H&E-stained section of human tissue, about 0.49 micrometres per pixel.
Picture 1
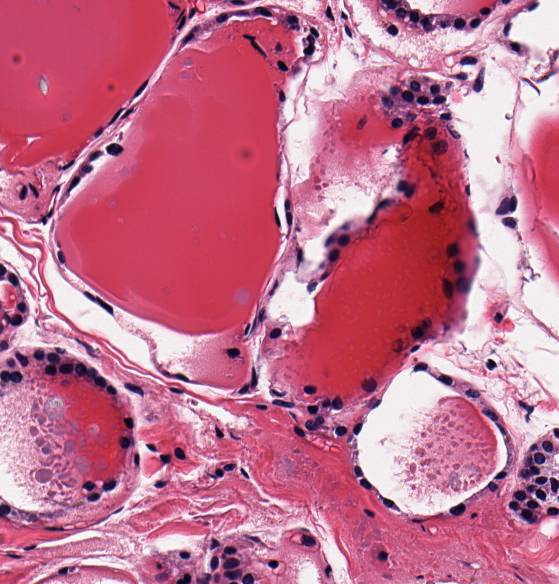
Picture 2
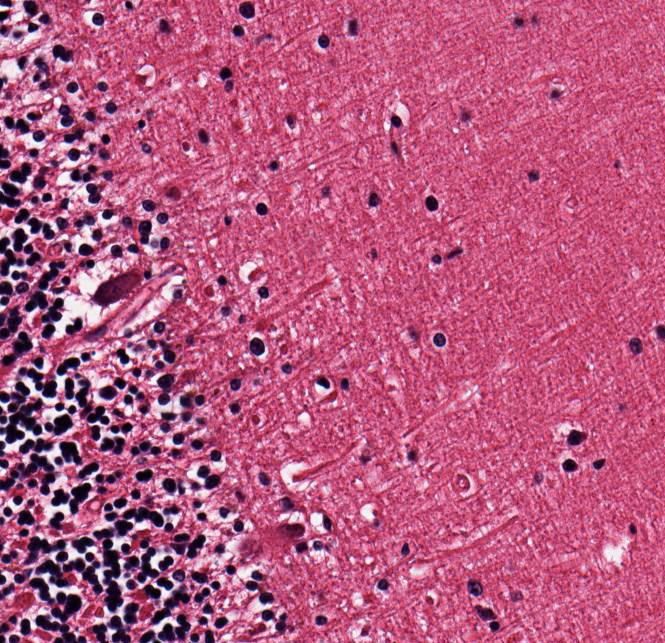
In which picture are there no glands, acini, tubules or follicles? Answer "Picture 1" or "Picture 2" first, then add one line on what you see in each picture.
Picture 2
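What picture 1 shows: The large follicles at the top left and centre contain smooth, homogeneous, eosinophilic colloid.
What picture 2 shows: No epithelium or glands are present anywhere in the field.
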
